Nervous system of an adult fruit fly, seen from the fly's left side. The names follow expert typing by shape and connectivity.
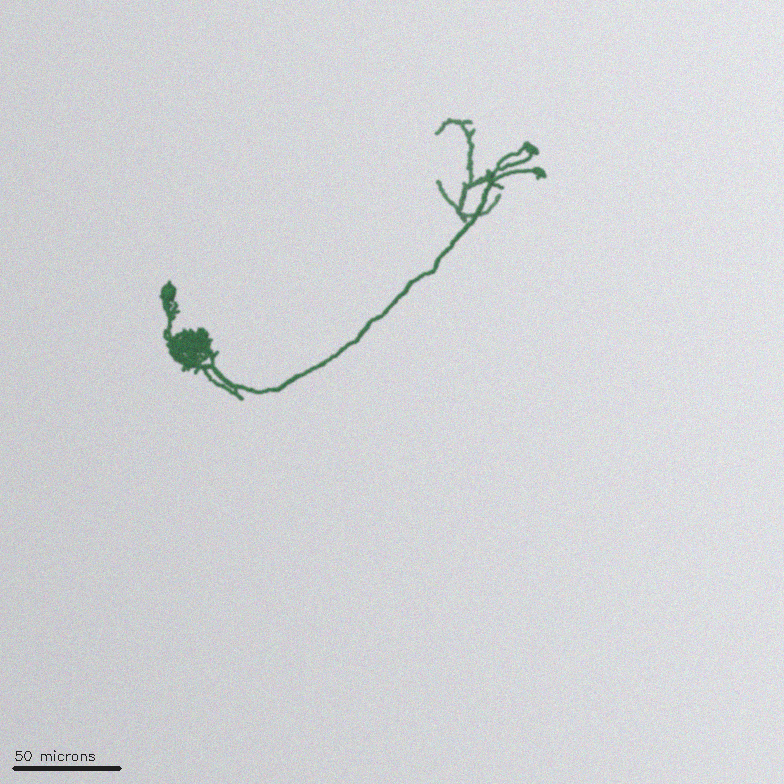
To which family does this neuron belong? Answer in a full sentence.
The family is hemilineage ALad1.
